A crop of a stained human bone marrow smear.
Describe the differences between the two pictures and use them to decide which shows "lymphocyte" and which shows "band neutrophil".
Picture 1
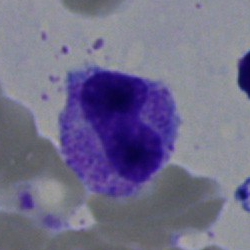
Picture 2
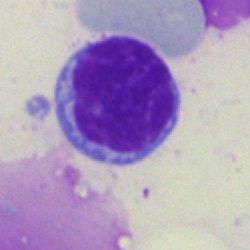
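The first picture is the band neutrophil, and the second is the lymphocyte. Start with the outlines: the band neutrophil is roughly rounded but slightly irregular at the edge, while the lymphocyte is round and smooth. Now the nuclei. In the band neutrophil the nucleus is irregular and looks folded into an upper and a lower portion, while in the lymphocyte it sits off-centre toward the upper right. Both cells have dense chromatin that stains dark purple, but in the band neutrophil you will also see even darker condensed patches.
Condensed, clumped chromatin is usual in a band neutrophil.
The band neutrophil's cytoplasm has a pale purple tint and is widest to the left of and below the nucleus. The lymphocyte's cytoplasm is blue, widest on the left, forms only a thin rim around the nucleus, and shows no granules.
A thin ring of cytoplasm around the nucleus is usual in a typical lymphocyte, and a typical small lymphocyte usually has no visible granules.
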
